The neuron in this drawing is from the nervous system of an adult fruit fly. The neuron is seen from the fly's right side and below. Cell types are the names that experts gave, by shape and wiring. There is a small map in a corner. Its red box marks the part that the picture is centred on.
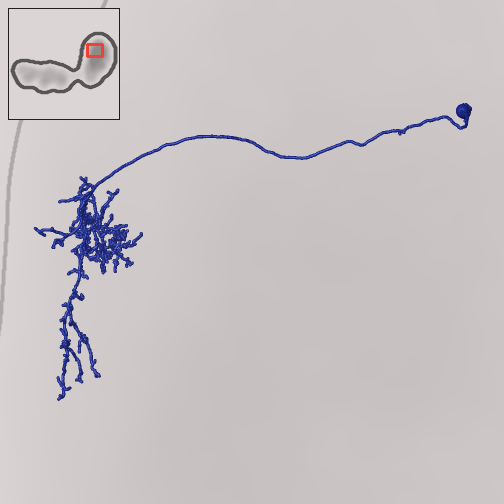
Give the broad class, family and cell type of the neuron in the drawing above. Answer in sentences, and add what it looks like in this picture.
This is an optic-lobe intrinsic neuron. The family is Tm. Its cell type is Tm24. In this view it is wider than it is tall.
